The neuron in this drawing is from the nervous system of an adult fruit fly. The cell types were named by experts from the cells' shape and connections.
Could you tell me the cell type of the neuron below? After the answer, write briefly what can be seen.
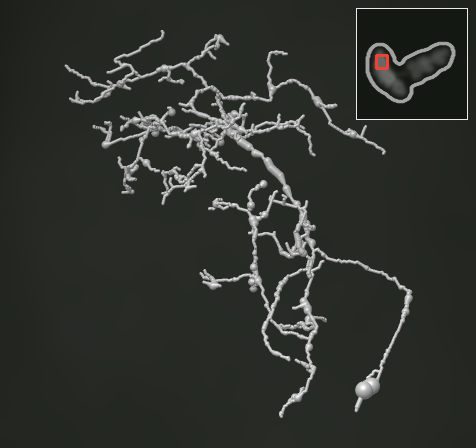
Its cell type is CB1089. This is a central-brain intrinsic neuron. The cell body can be seen at the lower right of the picture. The picture shows dozens of branch ends.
